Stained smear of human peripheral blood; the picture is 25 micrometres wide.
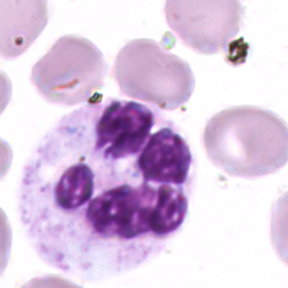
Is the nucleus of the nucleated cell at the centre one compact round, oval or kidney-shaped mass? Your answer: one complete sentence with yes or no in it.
No, this cell's nucleus is lobed instead of forming a single mass.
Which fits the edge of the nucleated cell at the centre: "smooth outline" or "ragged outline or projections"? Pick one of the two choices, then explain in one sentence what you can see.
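Smooth outline. The cell outline is round and smooth.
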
